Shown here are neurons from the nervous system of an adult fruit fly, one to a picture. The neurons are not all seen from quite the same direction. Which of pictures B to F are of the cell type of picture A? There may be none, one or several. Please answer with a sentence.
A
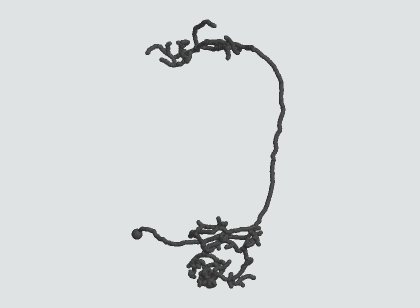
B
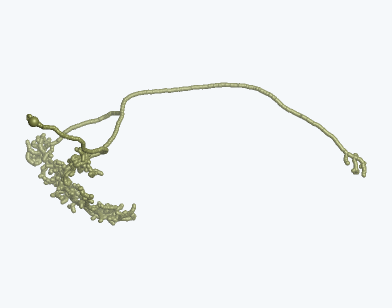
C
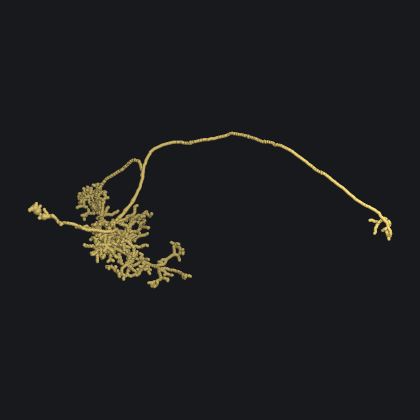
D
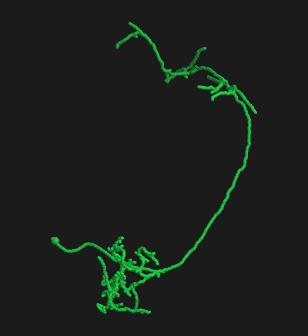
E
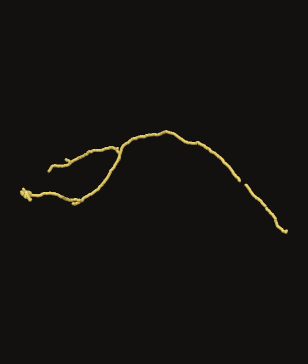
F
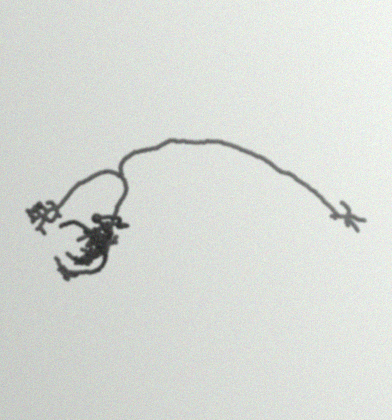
Picture D is of the same cell type.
